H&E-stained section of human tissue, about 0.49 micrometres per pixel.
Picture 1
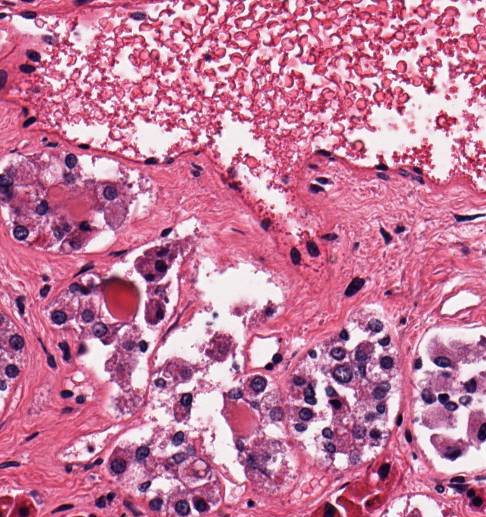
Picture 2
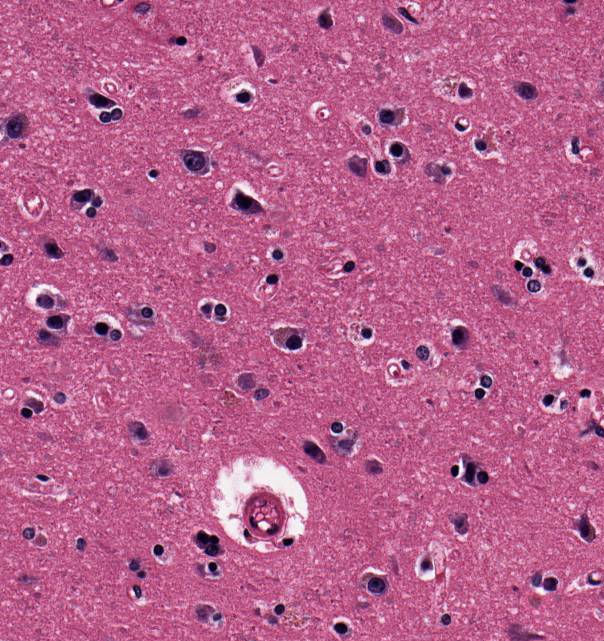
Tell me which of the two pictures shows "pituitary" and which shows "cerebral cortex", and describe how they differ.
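Answer first: pituitary in picture 1, cerebral cortex in picture 2. Point one, arrangement: picture 1 has a large space packed with red blood cells across its top third and rounded nests of large cells below, while picture 2 scatters cells through a finely granular pink matrix without arranging them in units. Point two, cells: the nest cells have abundant granular to vacuolated cytoplasm, whereas most cells in picture 2 are small, with round, dark, evenly stained nuclei and little visible cytoplasm. Point three, picture 2 only: small dark nuclei often grouped tightly, two to four, against a larger cell body, and clear empty halos around many cells and the vessel, a processing shrinkage artefact.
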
